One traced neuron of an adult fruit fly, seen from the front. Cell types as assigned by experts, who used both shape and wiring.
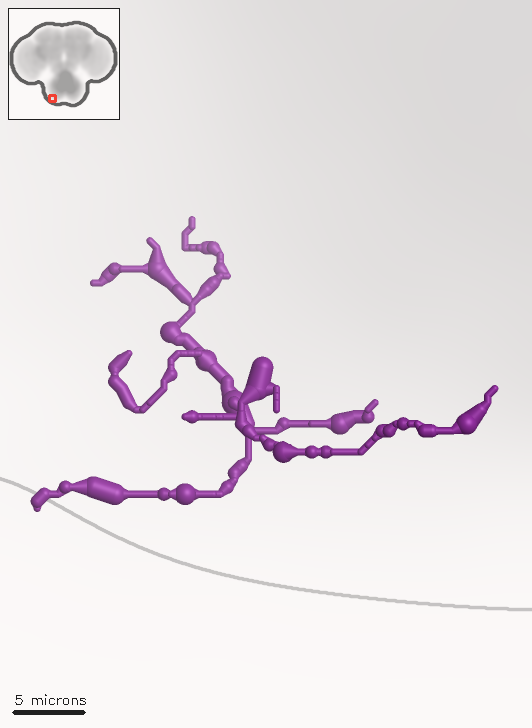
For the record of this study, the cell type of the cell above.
SNta21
